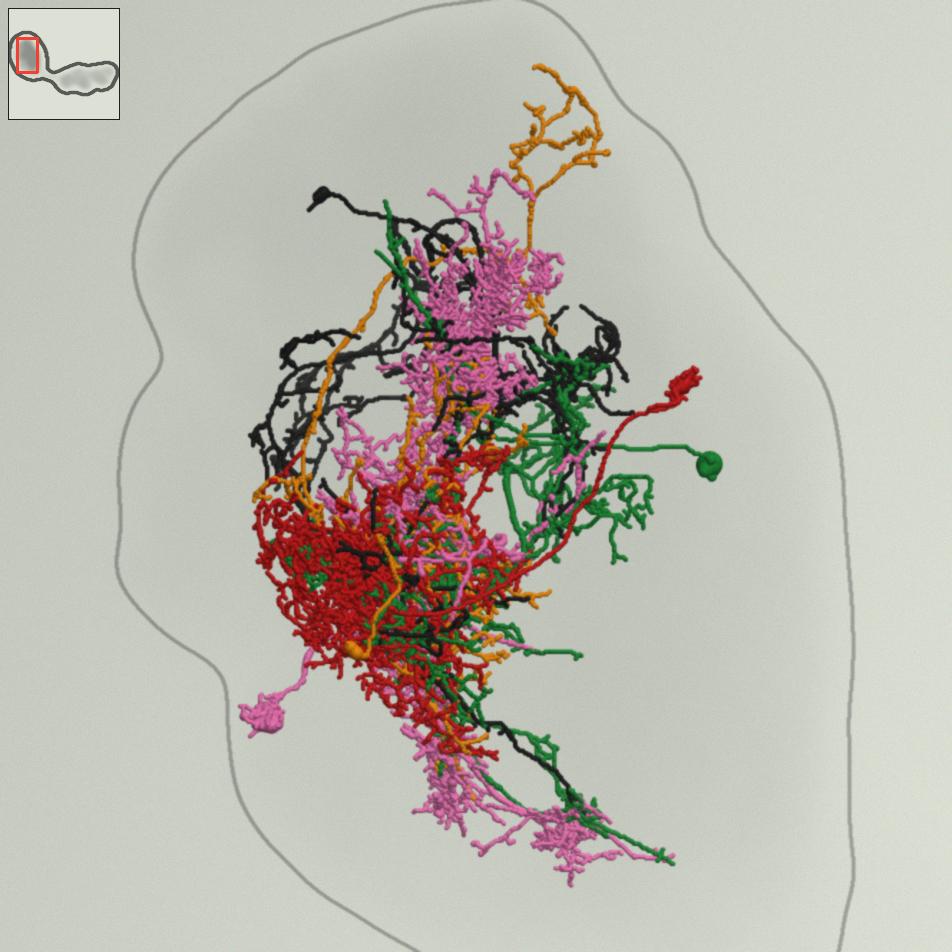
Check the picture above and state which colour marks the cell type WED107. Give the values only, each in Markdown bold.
**green**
